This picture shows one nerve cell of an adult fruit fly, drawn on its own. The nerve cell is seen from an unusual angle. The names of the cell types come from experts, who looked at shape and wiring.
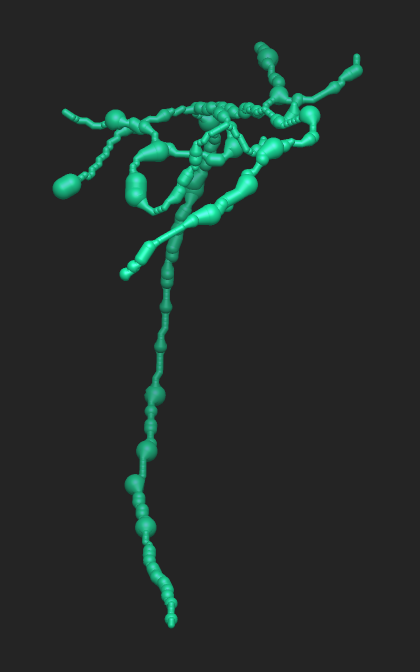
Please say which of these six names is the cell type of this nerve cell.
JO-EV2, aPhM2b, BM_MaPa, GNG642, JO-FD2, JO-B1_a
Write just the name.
BM_MaPa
